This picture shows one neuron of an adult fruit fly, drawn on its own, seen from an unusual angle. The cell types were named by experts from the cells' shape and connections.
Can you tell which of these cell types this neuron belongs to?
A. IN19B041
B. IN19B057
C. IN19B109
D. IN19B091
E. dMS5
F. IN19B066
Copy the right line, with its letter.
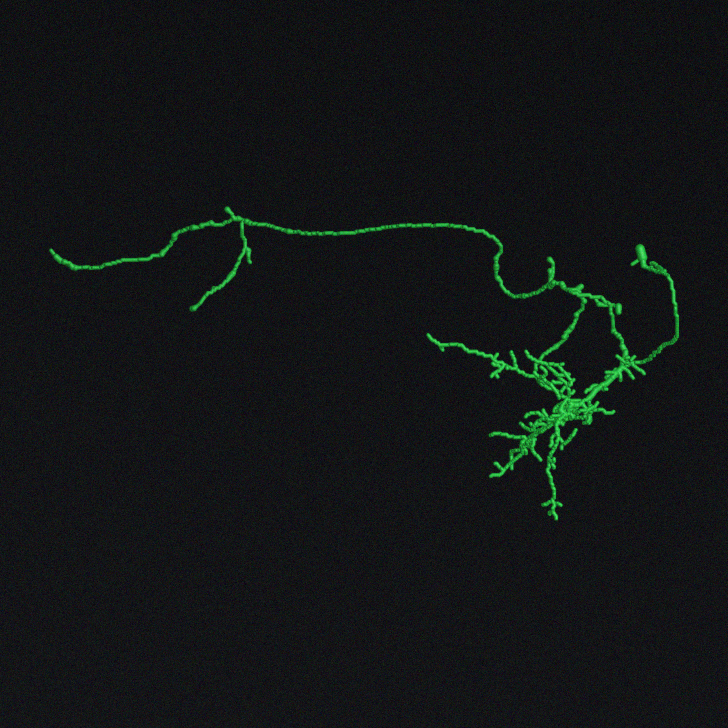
D. IN19B091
